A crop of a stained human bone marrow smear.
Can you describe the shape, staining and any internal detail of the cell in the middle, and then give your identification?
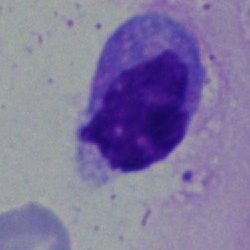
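Dense, dark purple chromatin shows only a few small lighter patches. At the lower left, the cytoplasm is pale and frayed and has a foamy look. No distinct granules are seen in the cytoplasm. The cell is a monocyte.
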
